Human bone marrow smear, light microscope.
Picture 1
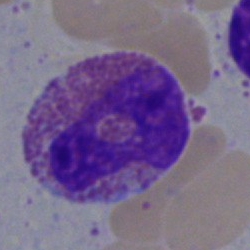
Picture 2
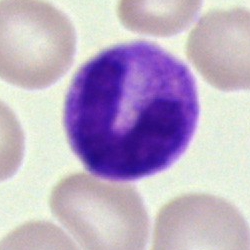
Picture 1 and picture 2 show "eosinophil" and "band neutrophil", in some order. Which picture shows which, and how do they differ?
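An eosinophil occupies picture 1, a band neutrophil picture 2. The eosinophil's cytoplasm is filled with purple-red granules and lies mostly in a broad crescent at the upper left, with the nucleus off-centre toward the lower right.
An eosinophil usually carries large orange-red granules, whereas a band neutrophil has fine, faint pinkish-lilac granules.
The band neutrophil has a round, smooth outline and dense, clumped chromatin.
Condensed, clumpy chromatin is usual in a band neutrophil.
In both cells the chromatin stains deep purple, and no vacuoles are seen in either. Pale red cells without nuclei lie around the band neutrophil without overlapping it.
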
